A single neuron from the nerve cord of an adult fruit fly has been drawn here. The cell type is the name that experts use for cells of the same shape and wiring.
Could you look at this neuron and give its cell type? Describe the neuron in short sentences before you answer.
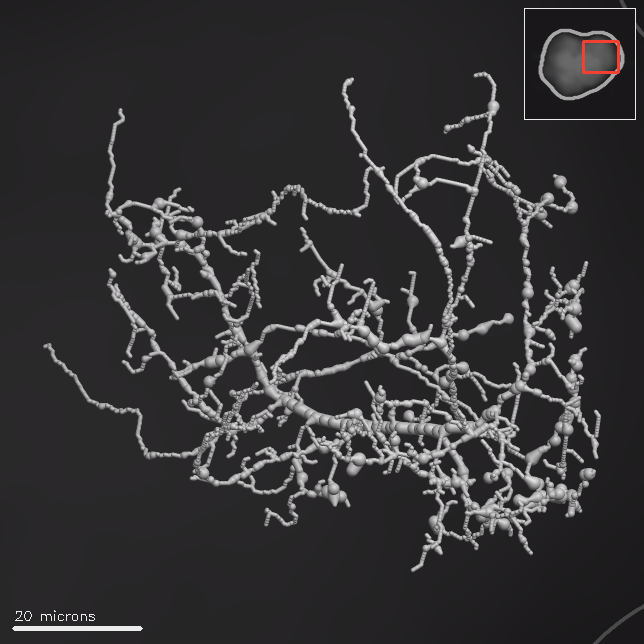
No cell body is drawn. By the scale bar it is about 90 microns wide in this view. More than a hundred branch ends can be seen. Its broad class is nerve-cord intrinsic neuron. It is of cell type IN03A047.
